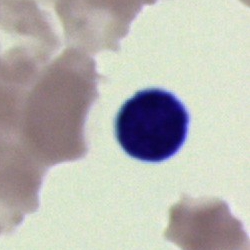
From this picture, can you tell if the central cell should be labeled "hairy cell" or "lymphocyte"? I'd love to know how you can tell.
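This is a lymphocyte.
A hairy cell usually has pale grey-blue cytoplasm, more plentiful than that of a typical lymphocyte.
Here no pale grey-blue cytoplasm shows: the whole cell stains a uniform, very dark blue. The outline is round and smooth, with no projections from the surface, and the chromatin looks dense, without any open or patterned texture.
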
